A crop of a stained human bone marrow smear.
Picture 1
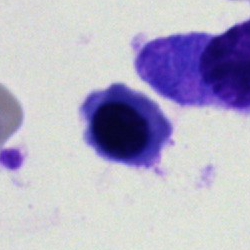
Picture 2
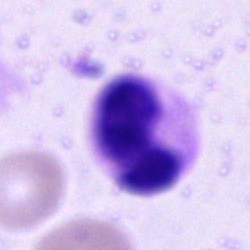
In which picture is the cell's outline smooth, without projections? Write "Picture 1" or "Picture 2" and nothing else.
Picture 2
